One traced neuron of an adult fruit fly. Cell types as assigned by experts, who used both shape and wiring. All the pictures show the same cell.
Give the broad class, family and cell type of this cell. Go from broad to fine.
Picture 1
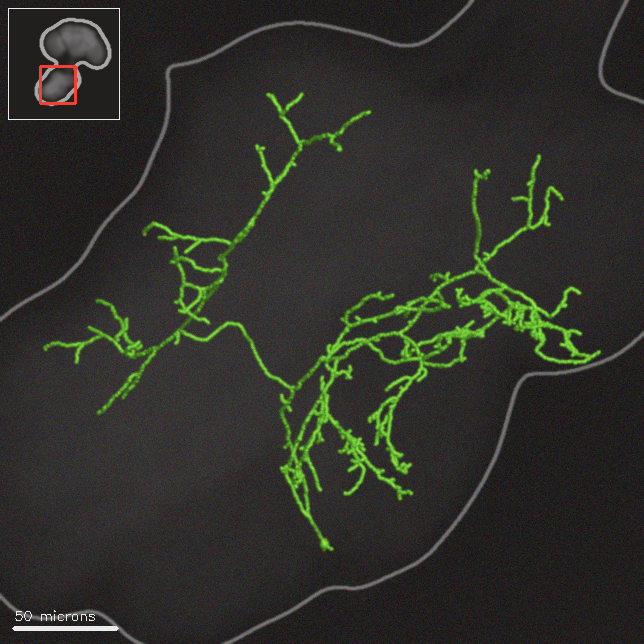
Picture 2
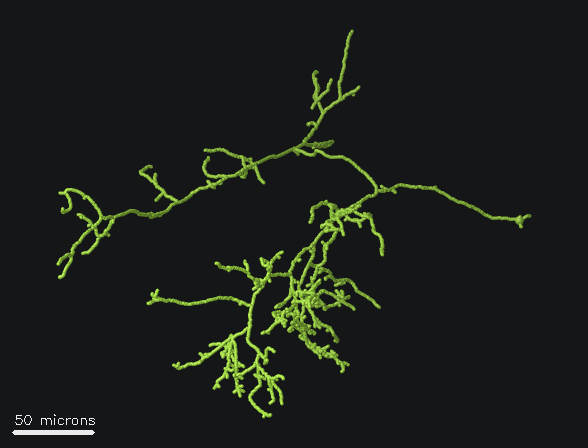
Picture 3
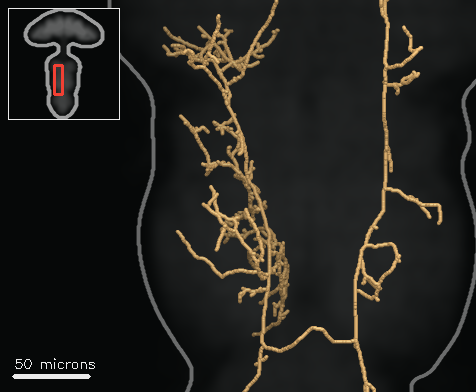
nerve-cord intrinsic neuron; hemilineage 08B; IN08B029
